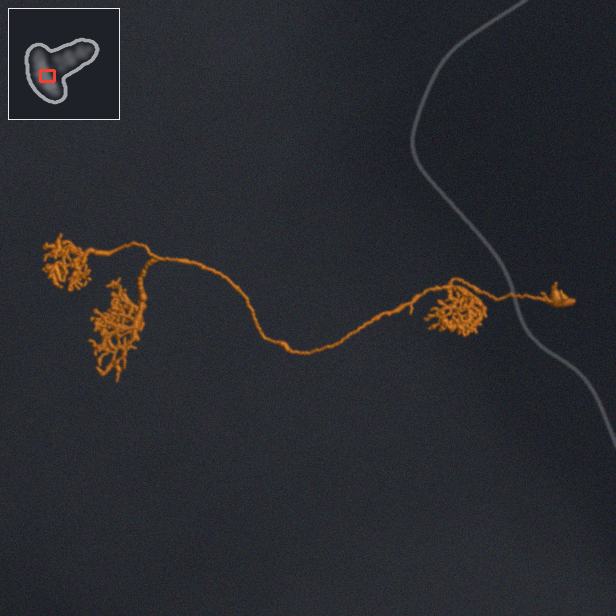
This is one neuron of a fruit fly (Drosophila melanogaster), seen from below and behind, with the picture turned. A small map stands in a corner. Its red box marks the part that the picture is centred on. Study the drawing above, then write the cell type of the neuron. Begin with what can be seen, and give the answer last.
Dozens of branch ends can be seen. In this view it is more than twice as wide as it is tall. Its broad class is central-brain intrinsic neuron. The cell type is PEN_a(PEN1).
